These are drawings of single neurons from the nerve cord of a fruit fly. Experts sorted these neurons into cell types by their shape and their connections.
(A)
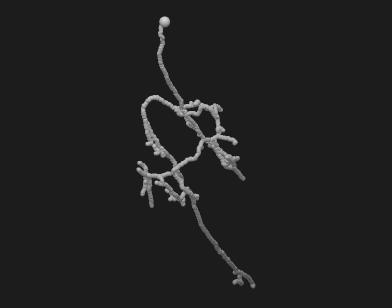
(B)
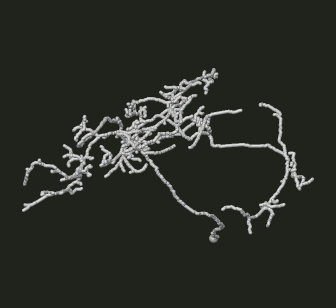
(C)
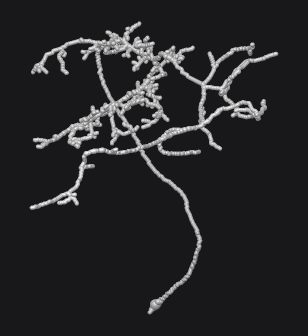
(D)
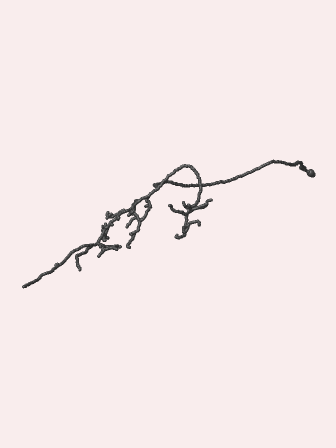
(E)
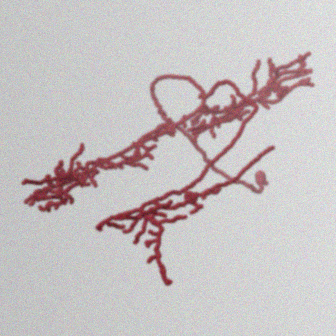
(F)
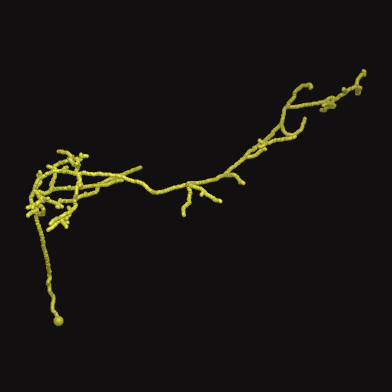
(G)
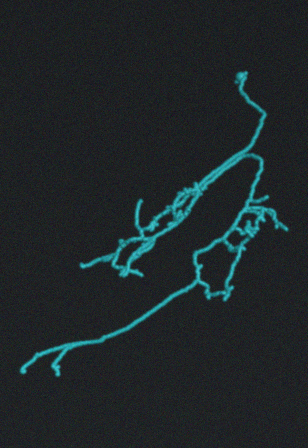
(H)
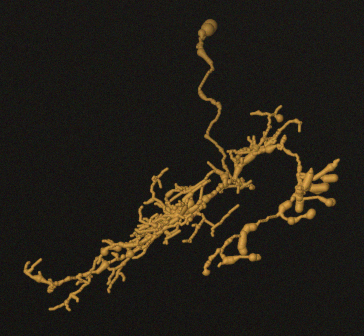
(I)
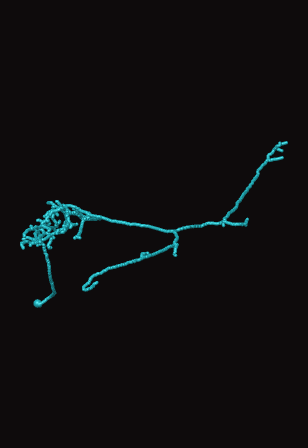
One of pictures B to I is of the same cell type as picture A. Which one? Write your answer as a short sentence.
Picture G shows a neuron of the same cell type.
